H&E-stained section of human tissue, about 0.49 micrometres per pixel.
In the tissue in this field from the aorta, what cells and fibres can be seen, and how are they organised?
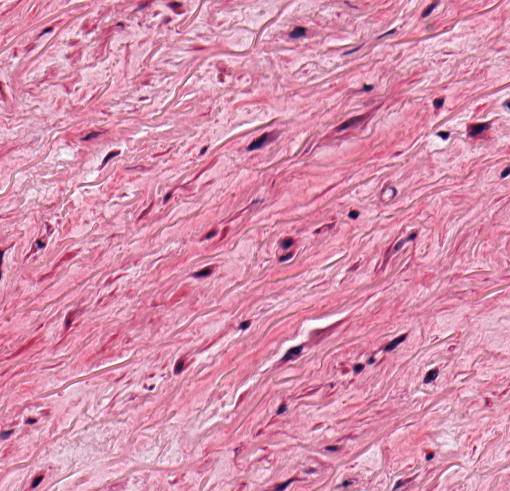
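Looking across the field, it's pink fibrous stroma throughout, and I can't find epithelium anywhere. The nuclei are sparse, each sitting alone among the fibres. Most are small, dark and elongated, lined up with the fibre direction. As for the cells' cytoplasm, I can't separate it from the surrounding fibres.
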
